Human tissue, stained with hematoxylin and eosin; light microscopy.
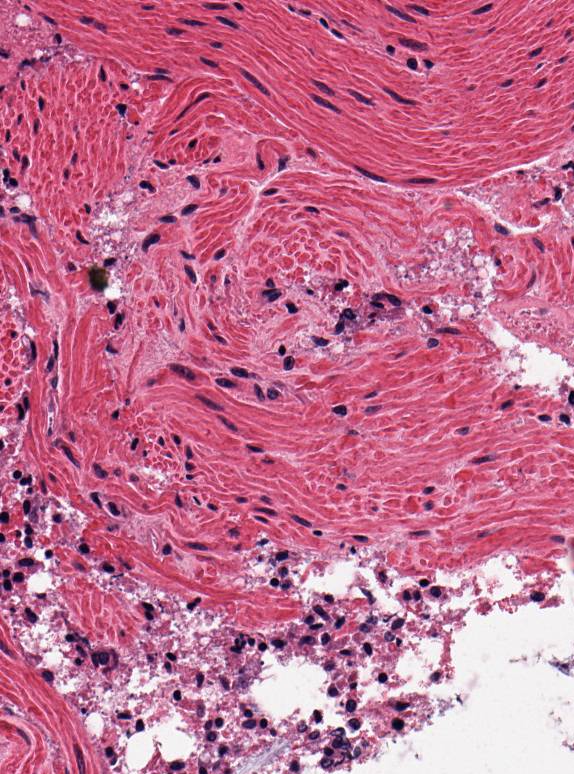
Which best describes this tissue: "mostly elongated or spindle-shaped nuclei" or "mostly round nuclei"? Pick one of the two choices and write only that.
Mostly elongated or spindle-shaped nuclei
